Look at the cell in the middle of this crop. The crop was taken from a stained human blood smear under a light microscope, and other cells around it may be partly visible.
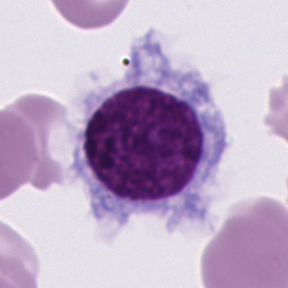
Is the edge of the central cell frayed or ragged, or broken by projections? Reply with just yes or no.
Yes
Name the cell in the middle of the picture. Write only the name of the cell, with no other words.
hairy cell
